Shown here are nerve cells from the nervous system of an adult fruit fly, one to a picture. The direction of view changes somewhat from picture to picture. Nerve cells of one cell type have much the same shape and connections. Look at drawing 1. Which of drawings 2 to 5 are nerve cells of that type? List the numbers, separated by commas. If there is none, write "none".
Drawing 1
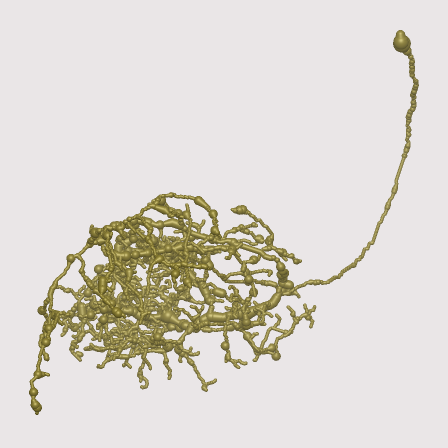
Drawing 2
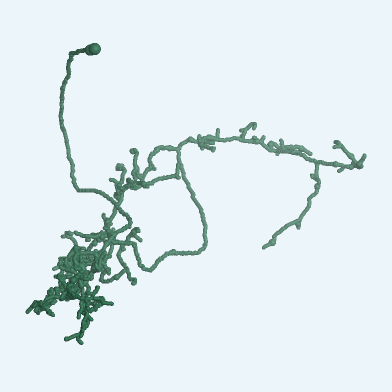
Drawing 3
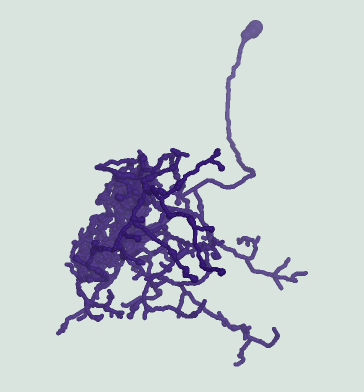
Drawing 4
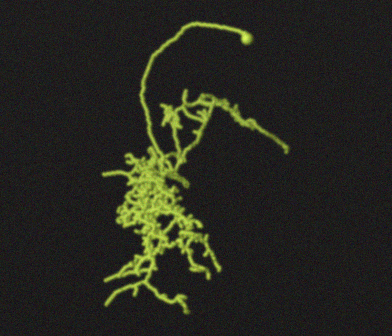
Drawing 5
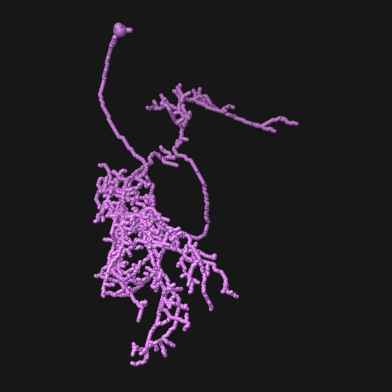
3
